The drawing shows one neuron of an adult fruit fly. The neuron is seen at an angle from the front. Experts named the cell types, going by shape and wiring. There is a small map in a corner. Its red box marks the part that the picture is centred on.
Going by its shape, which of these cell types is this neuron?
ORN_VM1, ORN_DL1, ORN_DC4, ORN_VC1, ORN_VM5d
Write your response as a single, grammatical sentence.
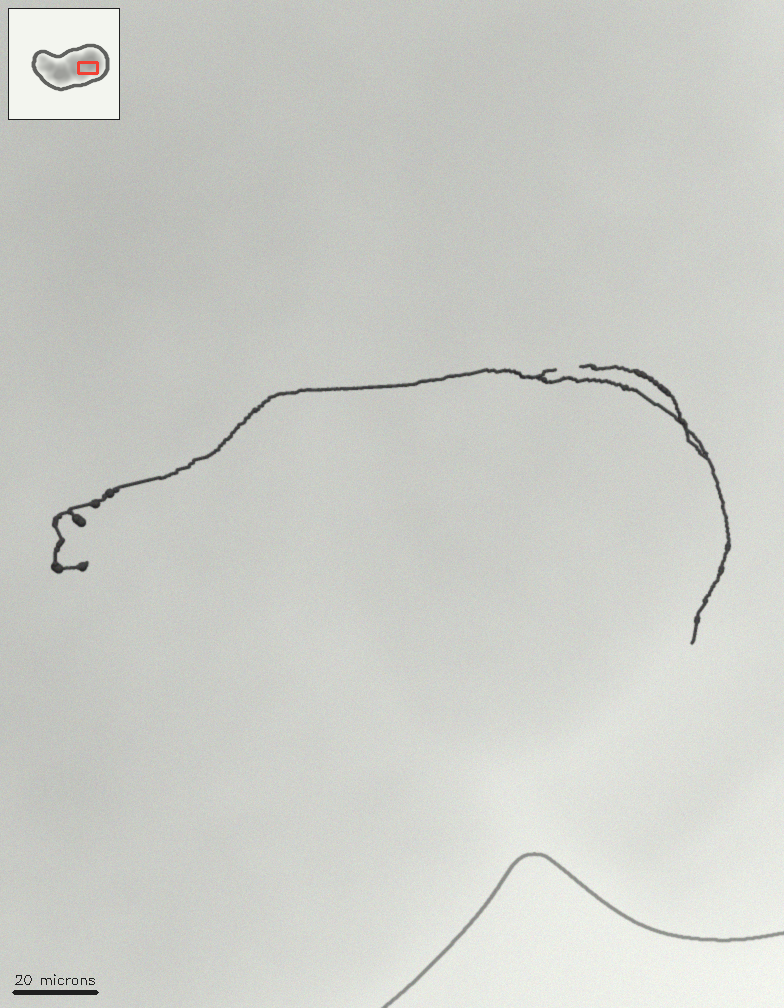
The cell type of this neuron is ORN_DL1.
